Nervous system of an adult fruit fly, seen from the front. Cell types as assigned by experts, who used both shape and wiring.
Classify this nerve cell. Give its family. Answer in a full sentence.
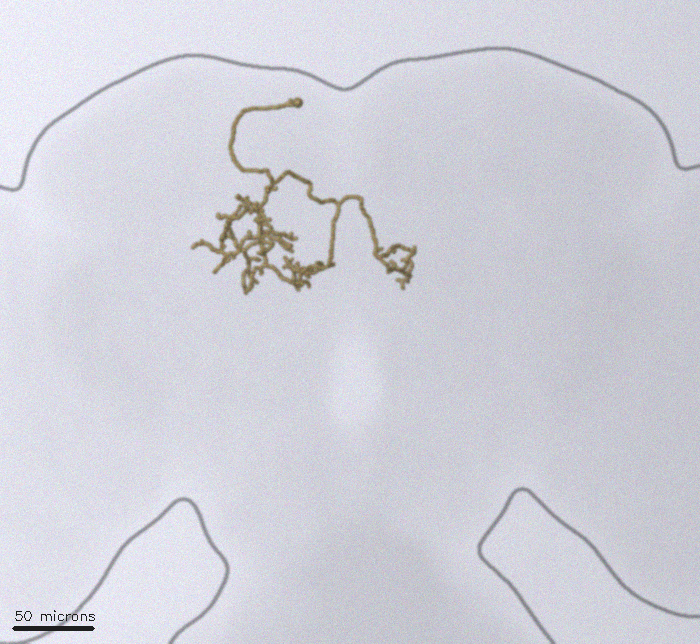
The family is hemilineage SMPp&v1_posterior.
